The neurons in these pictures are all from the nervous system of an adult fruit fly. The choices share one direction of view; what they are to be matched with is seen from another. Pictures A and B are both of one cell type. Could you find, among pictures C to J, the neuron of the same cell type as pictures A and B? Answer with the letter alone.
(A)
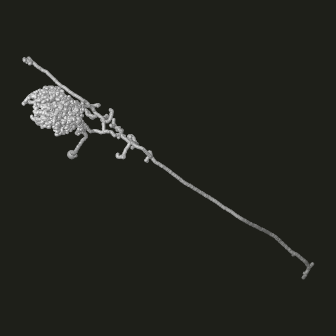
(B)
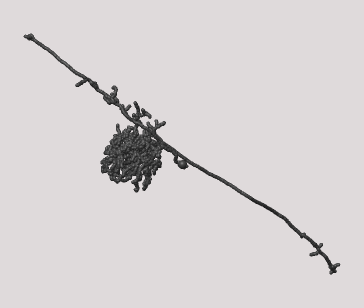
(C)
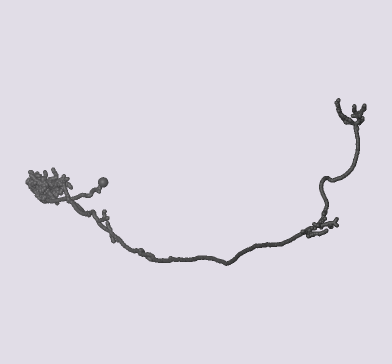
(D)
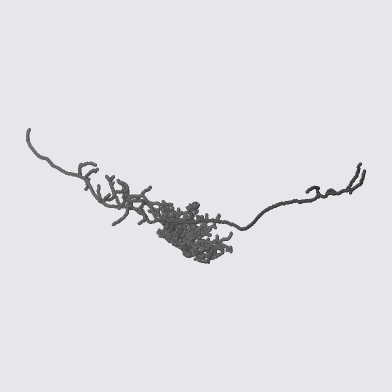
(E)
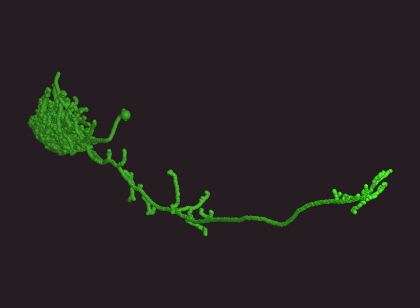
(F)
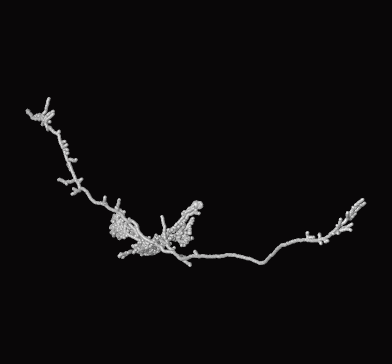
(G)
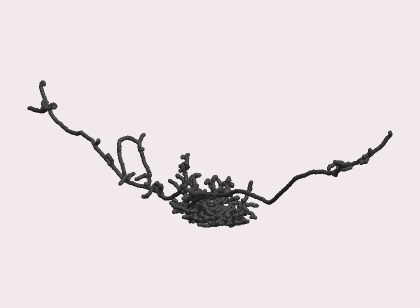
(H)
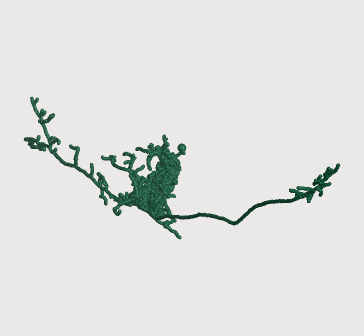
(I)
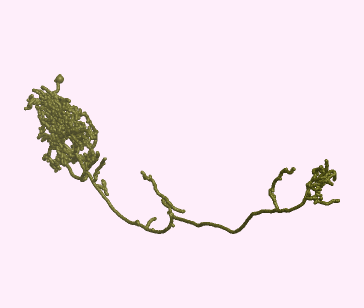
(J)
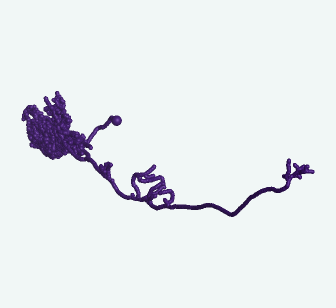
D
